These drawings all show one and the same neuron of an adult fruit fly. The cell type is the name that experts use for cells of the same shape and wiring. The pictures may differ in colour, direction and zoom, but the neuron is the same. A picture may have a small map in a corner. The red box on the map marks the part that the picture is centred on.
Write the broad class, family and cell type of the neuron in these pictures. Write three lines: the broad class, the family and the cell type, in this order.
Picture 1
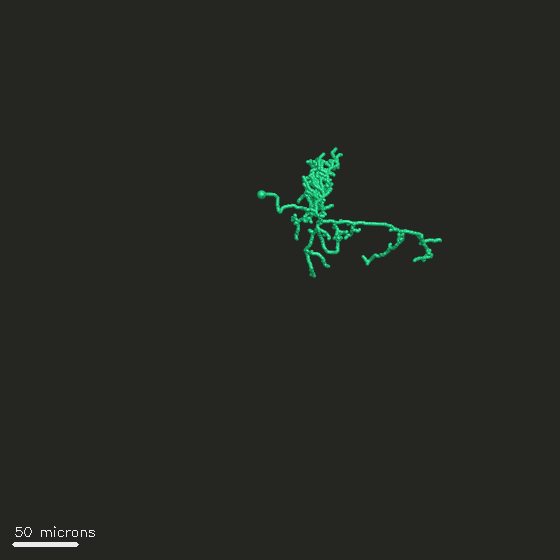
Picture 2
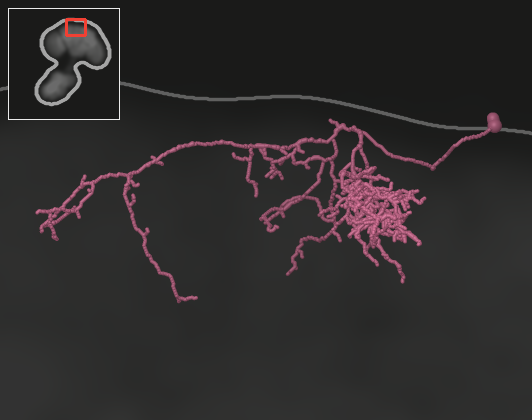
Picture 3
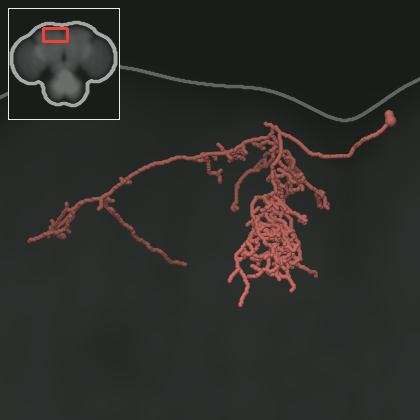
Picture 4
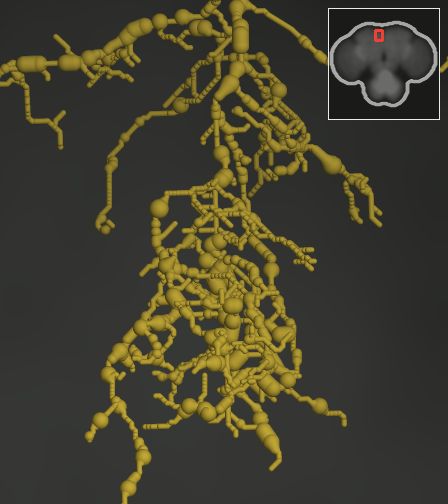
central-brain intrinsic neuron
hemilineage SMPad3
SMP123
